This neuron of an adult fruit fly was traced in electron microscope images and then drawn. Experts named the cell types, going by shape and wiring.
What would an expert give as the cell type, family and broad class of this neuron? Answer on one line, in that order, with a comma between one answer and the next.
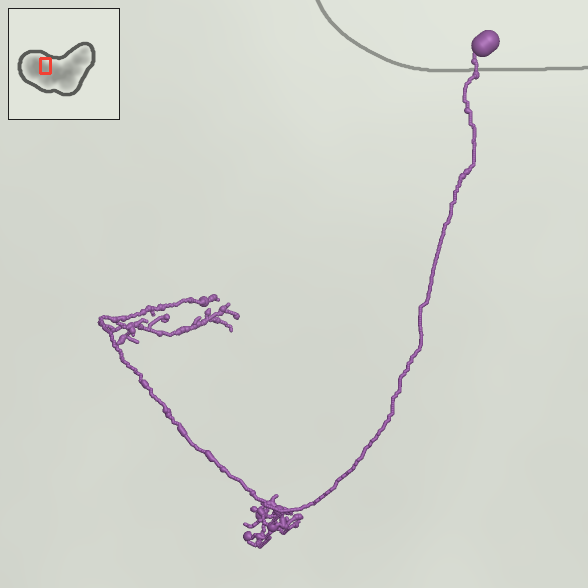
vDeltaA_a, class CX, central-brain intrinsic neuron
